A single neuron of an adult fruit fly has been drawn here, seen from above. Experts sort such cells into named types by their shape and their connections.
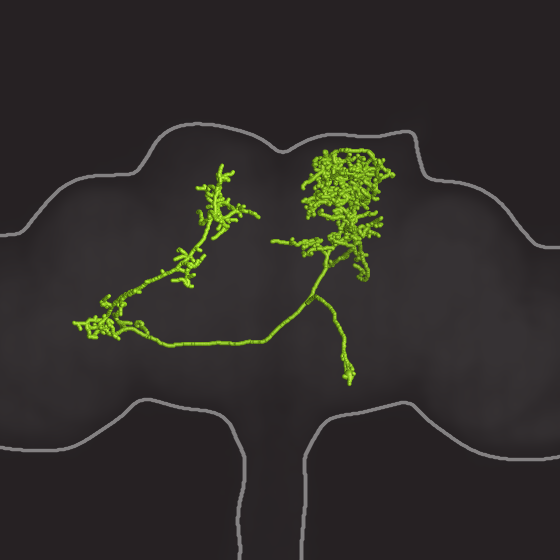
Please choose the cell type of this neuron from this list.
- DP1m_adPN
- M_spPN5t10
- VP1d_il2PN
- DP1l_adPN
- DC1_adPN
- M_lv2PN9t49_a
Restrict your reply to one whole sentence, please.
Regarding its cell type, the neuron is M_spPN5t10.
